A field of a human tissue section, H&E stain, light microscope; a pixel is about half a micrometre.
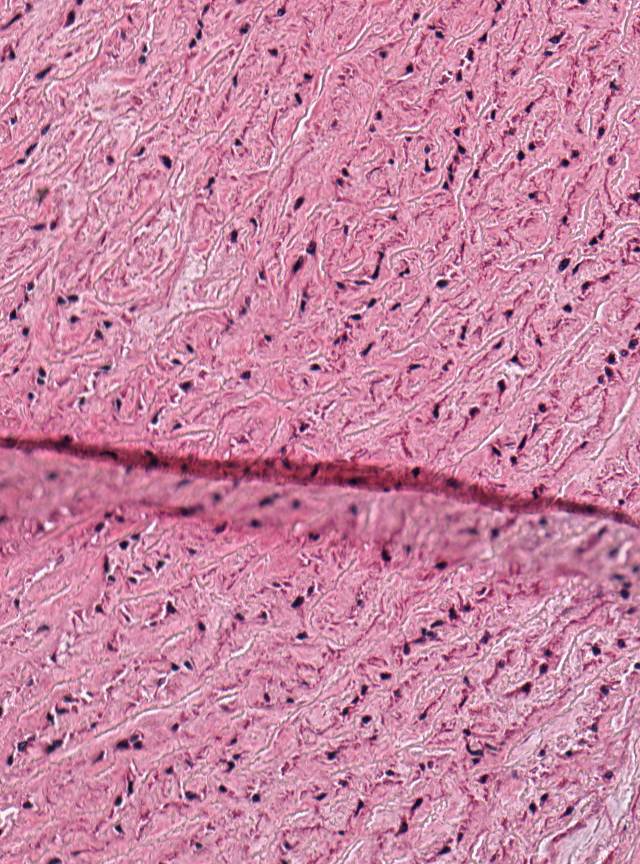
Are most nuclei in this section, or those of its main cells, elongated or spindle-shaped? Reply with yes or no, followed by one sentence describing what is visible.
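Yes. The nuclei are small, dark and spindle-shaped to wavy.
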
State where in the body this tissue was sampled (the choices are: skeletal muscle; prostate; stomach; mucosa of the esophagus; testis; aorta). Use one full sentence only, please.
Tissue of the aorta was sampled to make this section.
